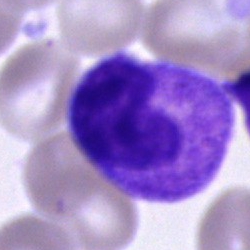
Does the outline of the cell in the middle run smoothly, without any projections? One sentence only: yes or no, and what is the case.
Yes, this cell has a smooth edge with no projections, blebs or tags.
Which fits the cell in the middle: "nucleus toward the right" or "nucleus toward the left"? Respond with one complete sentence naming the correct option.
Its nucleus is located toward the left side of the cell.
